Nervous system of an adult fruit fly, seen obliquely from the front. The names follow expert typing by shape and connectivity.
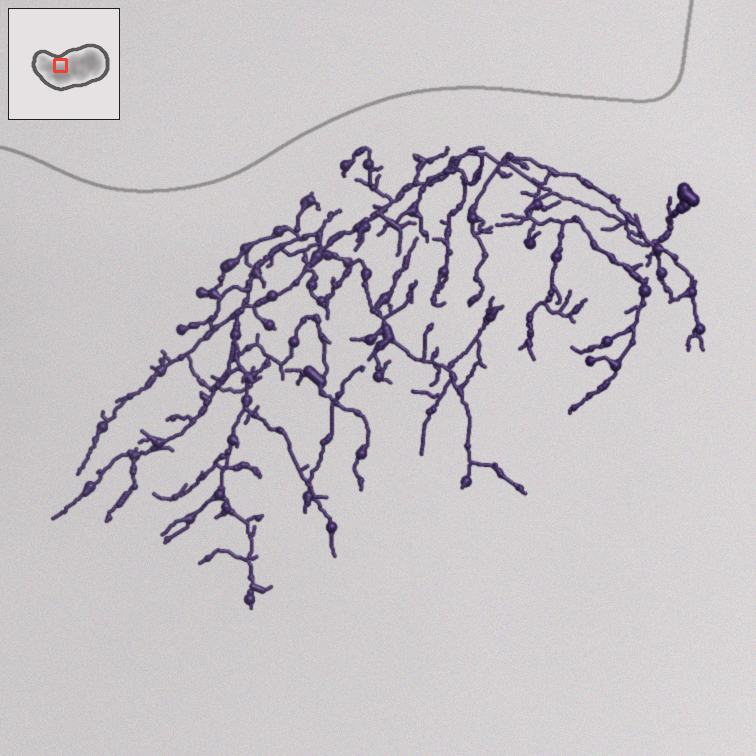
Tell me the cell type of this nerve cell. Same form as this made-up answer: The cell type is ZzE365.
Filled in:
The cell type is Cm21.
